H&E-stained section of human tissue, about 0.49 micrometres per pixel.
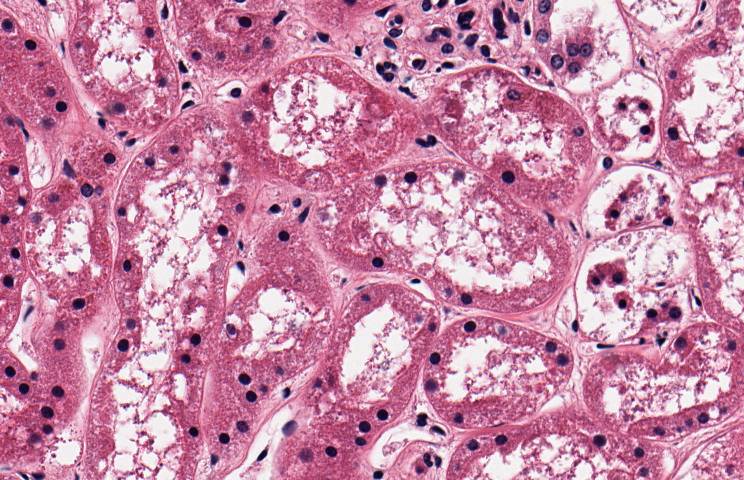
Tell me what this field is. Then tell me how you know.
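That's cortical labyrinth of the kidney. Closely set tubules cut in round, oval and elongated profiles pack the field.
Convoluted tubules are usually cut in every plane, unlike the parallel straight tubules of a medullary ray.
Each tubule has a single layer of cuboidal to low columnar cells with abundant, finely granular, deeply eosinophilic cytoplasm.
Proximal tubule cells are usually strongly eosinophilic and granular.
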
